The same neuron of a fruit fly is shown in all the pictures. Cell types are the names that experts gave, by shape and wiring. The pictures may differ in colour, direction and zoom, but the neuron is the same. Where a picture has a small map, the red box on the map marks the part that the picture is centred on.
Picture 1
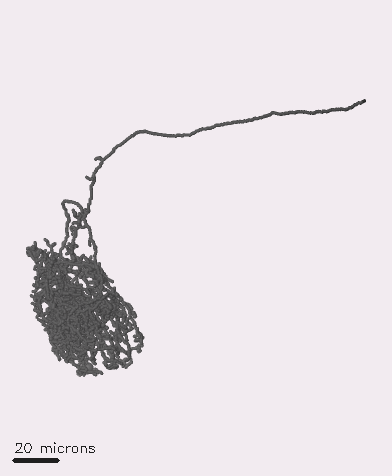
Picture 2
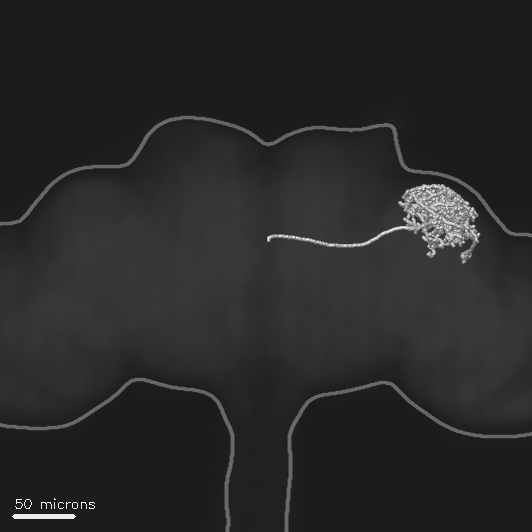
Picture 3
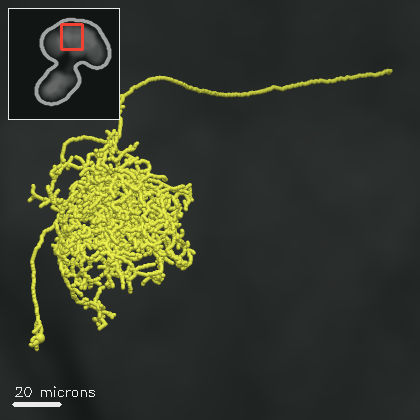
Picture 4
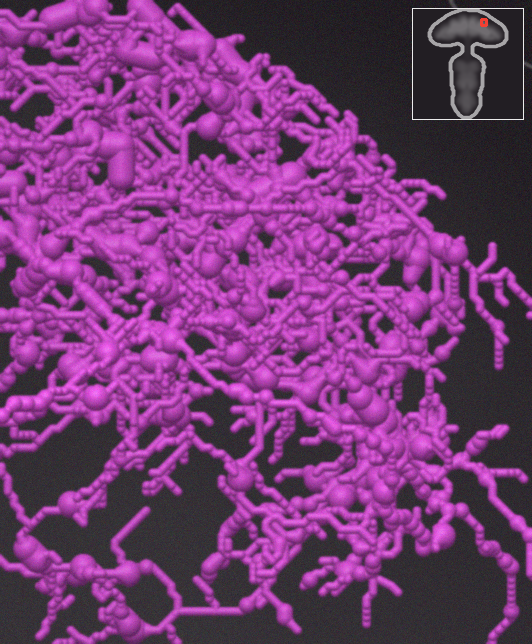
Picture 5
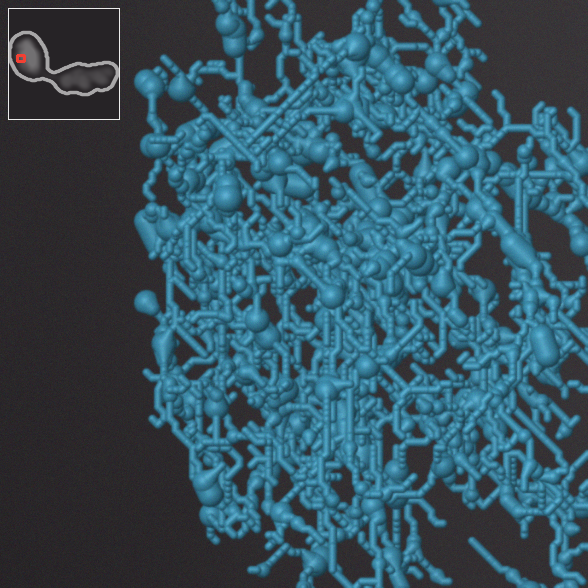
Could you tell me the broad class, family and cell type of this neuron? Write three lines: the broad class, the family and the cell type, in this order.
central-brain intrinsic neuron
hemilineage VLPl&p2_lateral
AVLP318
